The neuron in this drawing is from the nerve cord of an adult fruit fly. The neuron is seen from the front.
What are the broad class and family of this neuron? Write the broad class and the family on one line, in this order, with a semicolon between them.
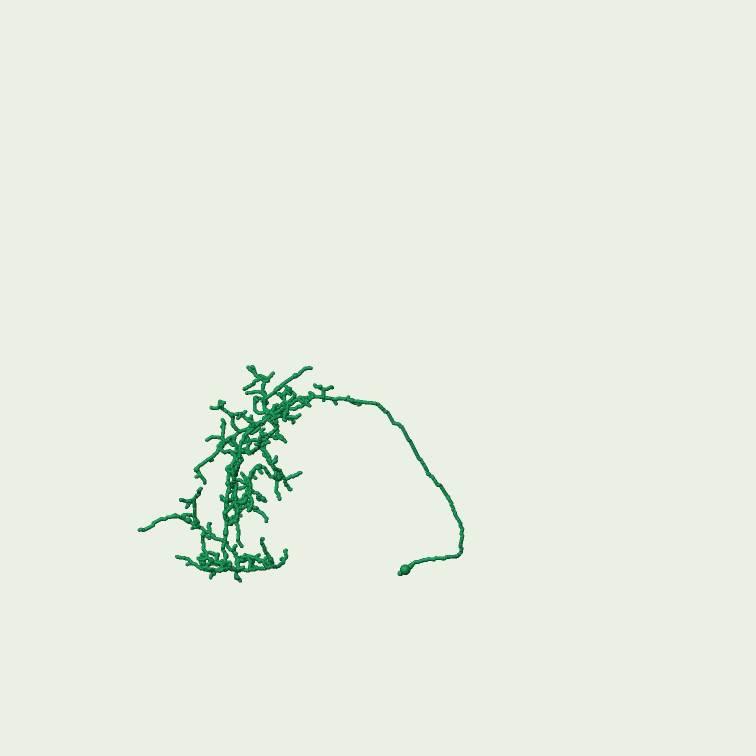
nerve-cord intrinsic neuron; hemilineage 12B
